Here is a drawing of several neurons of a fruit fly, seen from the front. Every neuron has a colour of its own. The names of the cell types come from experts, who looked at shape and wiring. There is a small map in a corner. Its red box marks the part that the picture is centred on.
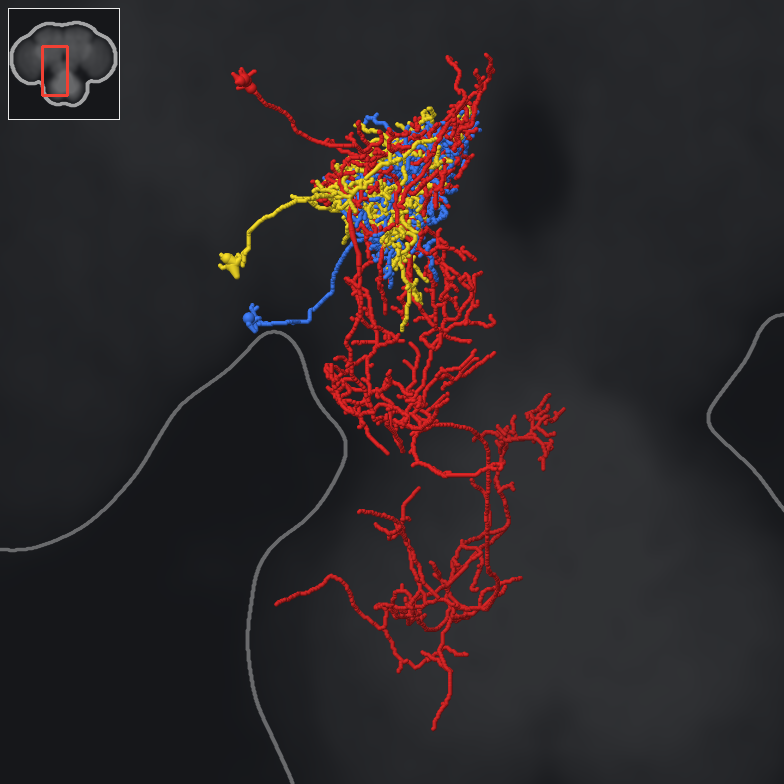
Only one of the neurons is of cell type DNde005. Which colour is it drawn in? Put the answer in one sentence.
The colour is red.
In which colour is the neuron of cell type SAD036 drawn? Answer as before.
The colour is yellow.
